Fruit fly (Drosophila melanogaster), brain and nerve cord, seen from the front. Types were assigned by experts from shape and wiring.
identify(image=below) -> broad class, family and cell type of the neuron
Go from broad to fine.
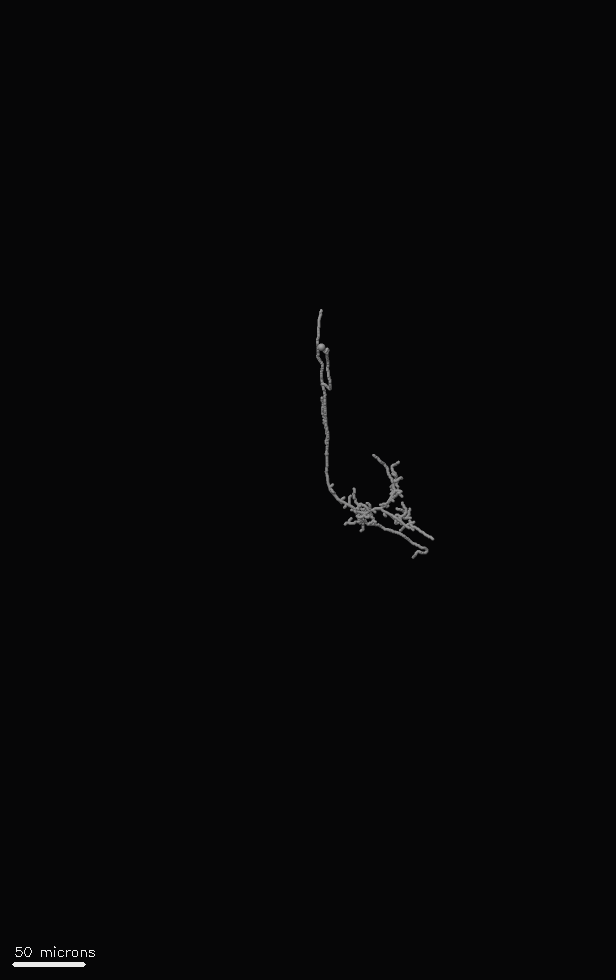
visual centrifugal neuron; OCC; OCC02a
